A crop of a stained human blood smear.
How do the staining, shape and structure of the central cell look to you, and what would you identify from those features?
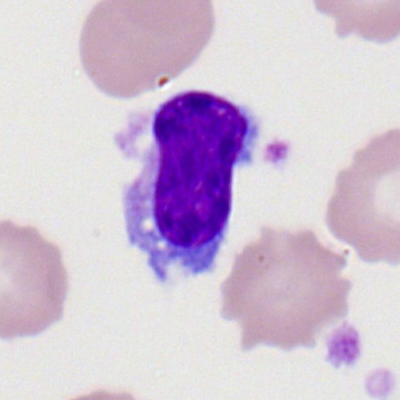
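Nucleus elongated, long axis vertical. Nucleus wider at top end than in middle. Cytoplasm pale blue. Outline irregular, ragged on left side. Cell: lymphocyte.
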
